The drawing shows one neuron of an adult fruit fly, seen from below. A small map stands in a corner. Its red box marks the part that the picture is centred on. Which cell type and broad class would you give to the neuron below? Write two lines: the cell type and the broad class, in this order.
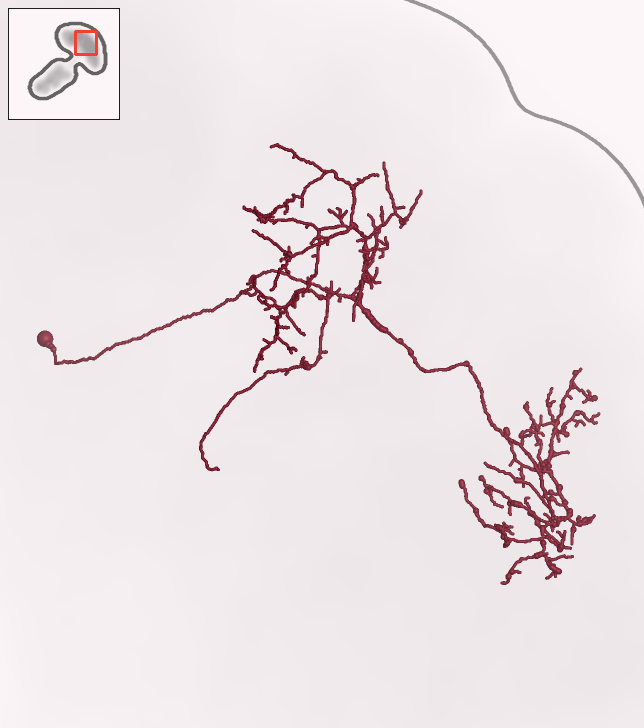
LAL196
central-brain intrinsic neuron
